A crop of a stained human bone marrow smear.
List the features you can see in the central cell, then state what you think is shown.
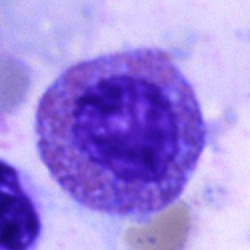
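Outline roughly round, border smooth. Chromatin dark purple, clumped, a few paler patches. Cytoplasm between granules pale lilac-blue; no clear vacuoles. Cell: eosinophil.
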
